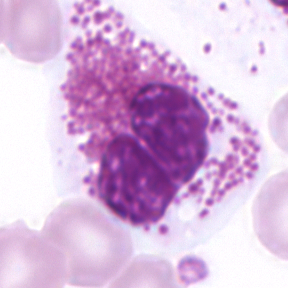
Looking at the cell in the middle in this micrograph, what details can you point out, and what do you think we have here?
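Its nucleus is divided into two lobes, one positioned above and to the right of the other. The chromatin is dense and stains a dark purple. The granules are reddish-purple. The cell shown is an eosinophil.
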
